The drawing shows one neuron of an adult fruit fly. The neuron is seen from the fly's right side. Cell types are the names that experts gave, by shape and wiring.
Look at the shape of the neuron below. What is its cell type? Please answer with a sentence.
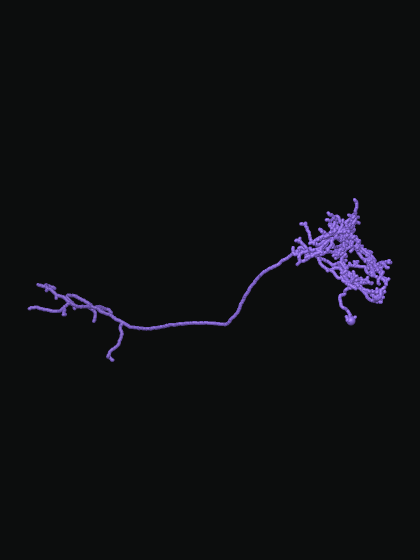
The cell type is DNg58.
